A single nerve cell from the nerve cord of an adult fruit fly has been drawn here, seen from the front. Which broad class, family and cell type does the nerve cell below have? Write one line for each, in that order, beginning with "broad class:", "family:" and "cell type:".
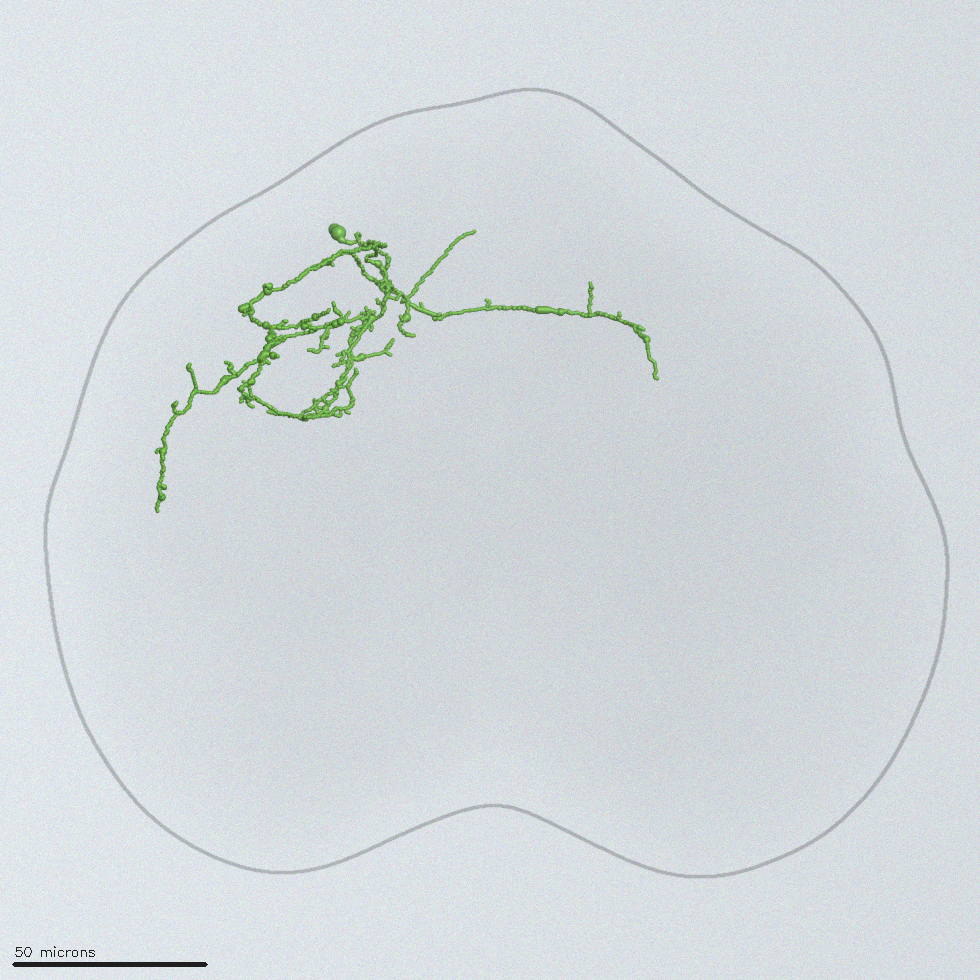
broad class: nerve-cord intrinsic neuron
family: hemilineage 03B
cell type: IN03B091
